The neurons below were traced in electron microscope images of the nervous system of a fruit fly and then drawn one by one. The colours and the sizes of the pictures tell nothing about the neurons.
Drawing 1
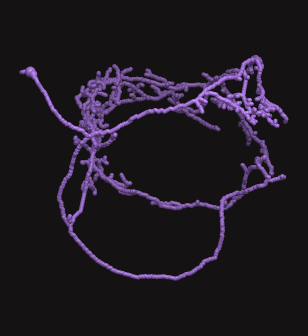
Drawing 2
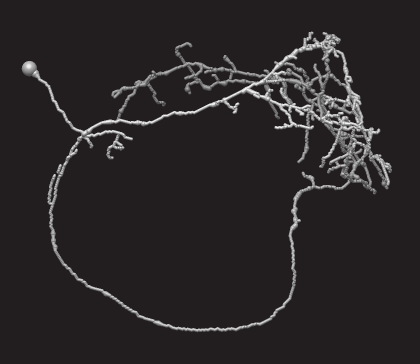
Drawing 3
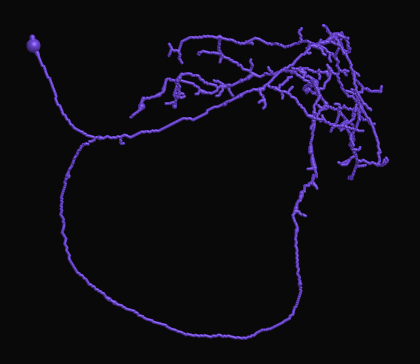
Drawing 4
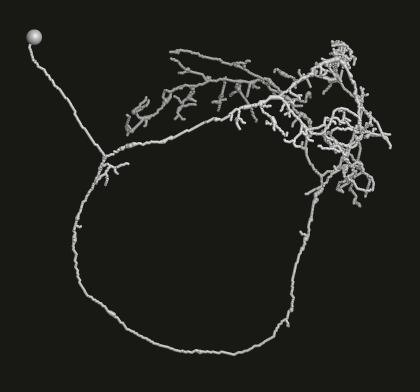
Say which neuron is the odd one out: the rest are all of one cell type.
Drawing 1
